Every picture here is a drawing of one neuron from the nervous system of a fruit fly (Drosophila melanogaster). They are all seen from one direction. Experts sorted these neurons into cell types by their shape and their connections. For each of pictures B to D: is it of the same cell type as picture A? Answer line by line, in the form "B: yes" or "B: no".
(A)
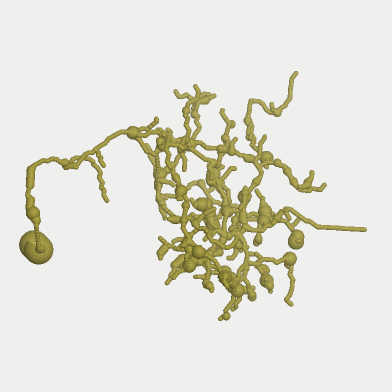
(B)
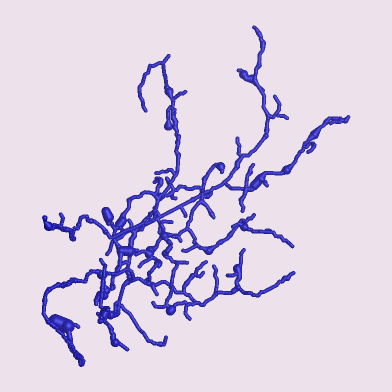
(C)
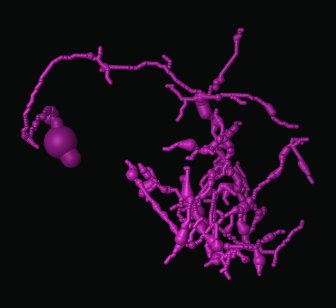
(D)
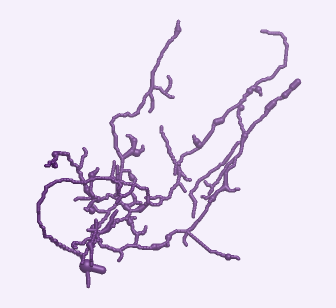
B: no
C: yes
D: no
